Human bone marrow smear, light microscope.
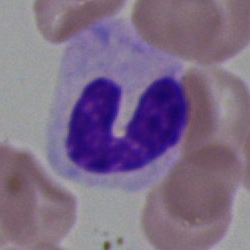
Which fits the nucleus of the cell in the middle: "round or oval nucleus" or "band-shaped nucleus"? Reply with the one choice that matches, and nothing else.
Band-shaped nucleus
